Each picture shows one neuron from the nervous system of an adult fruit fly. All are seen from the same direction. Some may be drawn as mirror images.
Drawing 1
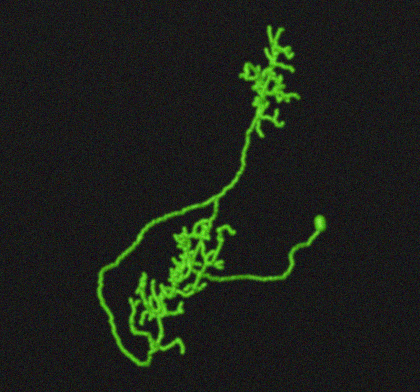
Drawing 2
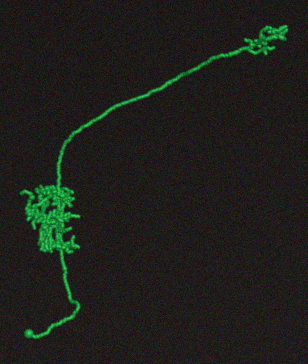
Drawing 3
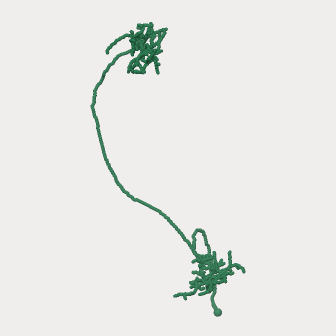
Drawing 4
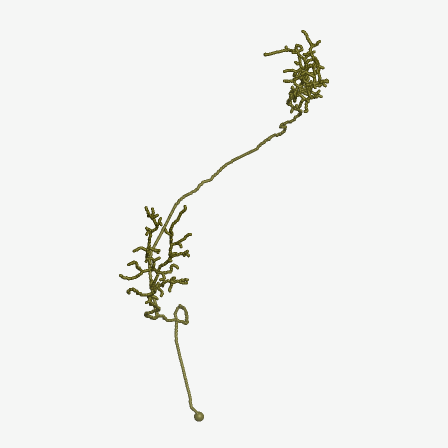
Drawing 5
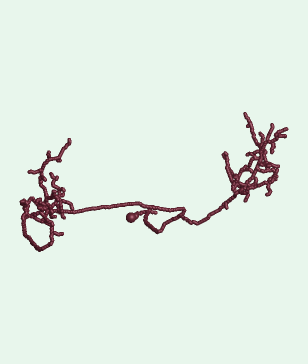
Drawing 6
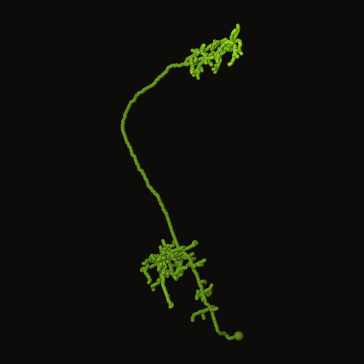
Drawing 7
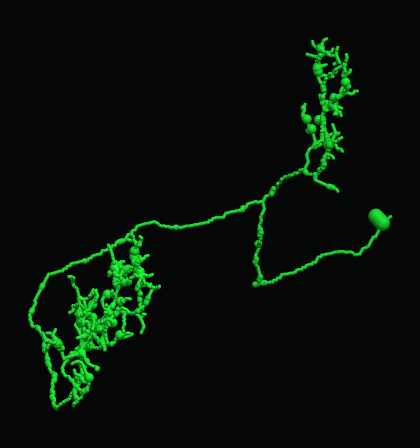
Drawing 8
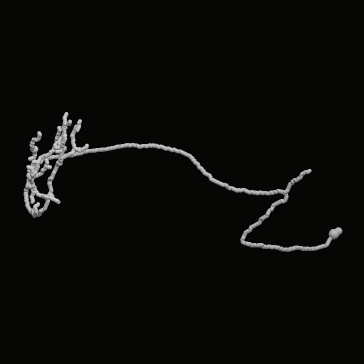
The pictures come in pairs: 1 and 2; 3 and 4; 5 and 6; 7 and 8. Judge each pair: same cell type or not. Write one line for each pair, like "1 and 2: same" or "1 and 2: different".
1 and 2: different
3 and 4: same
5 and 6: different
7 and 8: same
